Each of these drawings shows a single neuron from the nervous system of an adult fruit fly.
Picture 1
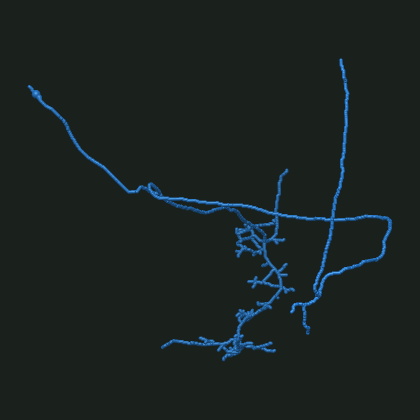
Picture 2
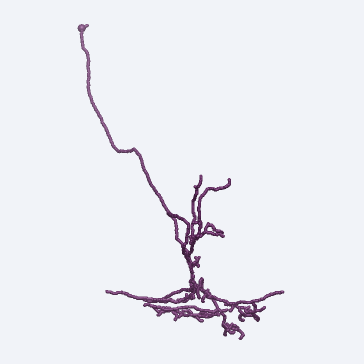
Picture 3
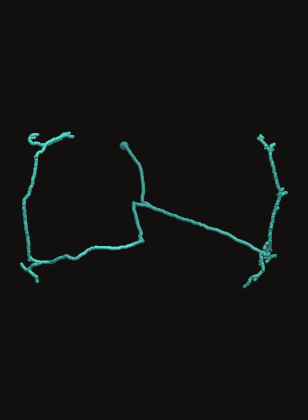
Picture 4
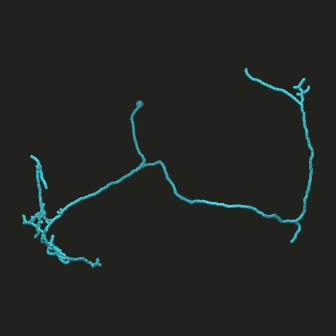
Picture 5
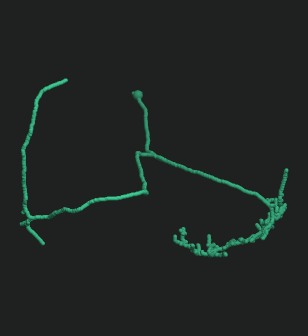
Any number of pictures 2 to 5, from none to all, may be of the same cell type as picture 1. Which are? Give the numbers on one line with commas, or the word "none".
3, 4, 5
